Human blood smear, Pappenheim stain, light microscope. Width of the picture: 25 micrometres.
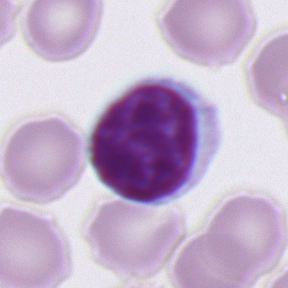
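Typical lymphocyte, middle cell, stained peripheral blood smear. Nucleus round, undivided; no nucleoli seen. Cytoplasm a thin crescent, mainly right of the nucleus, without visible granules.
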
